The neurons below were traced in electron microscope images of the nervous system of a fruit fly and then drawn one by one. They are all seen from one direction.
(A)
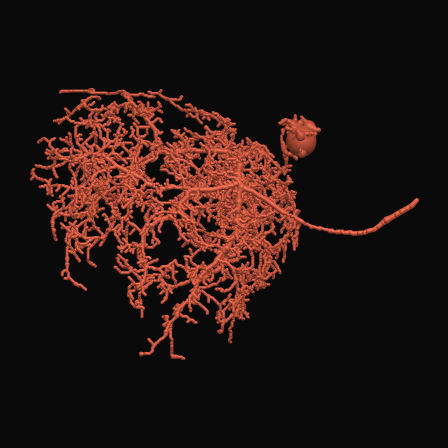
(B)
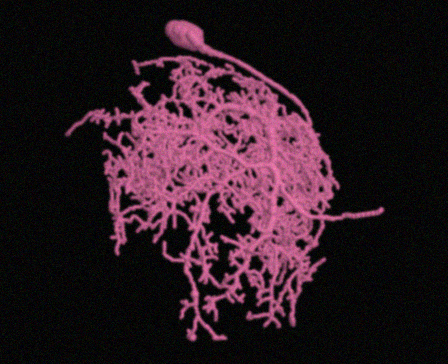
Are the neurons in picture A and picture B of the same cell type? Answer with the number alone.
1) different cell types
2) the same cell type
2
